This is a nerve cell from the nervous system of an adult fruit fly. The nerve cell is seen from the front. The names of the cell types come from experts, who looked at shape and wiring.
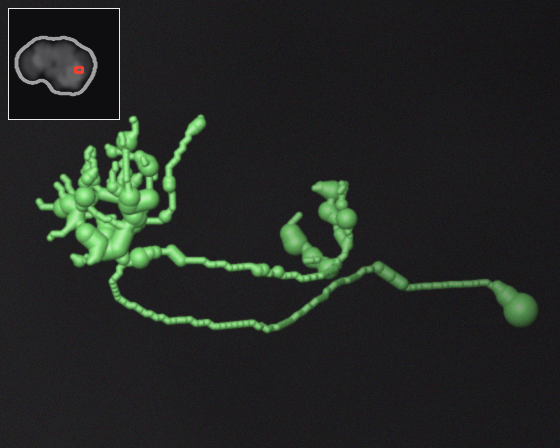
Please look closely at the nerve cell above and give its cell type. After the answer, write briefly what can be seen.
It is of cell type T5b. It is an optic-lobe intrinsic neuron. In this view it is wider than it is tall.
